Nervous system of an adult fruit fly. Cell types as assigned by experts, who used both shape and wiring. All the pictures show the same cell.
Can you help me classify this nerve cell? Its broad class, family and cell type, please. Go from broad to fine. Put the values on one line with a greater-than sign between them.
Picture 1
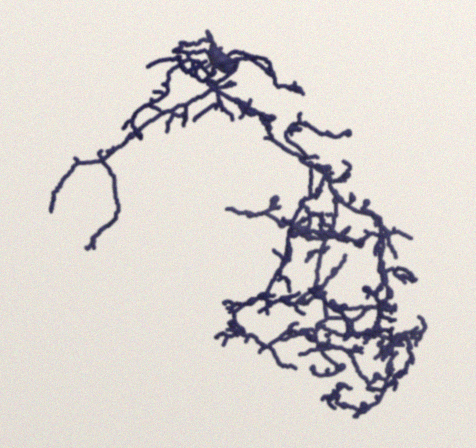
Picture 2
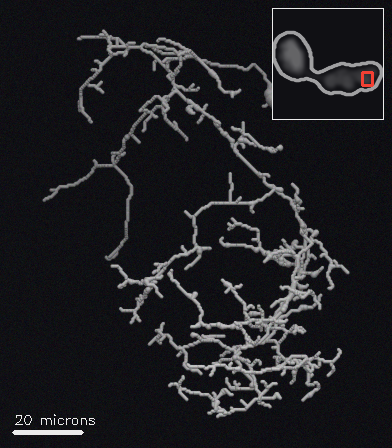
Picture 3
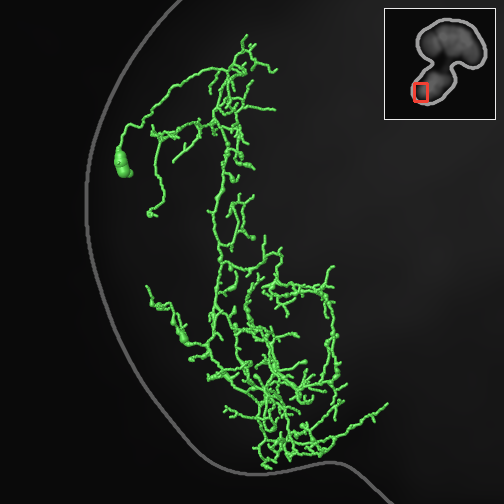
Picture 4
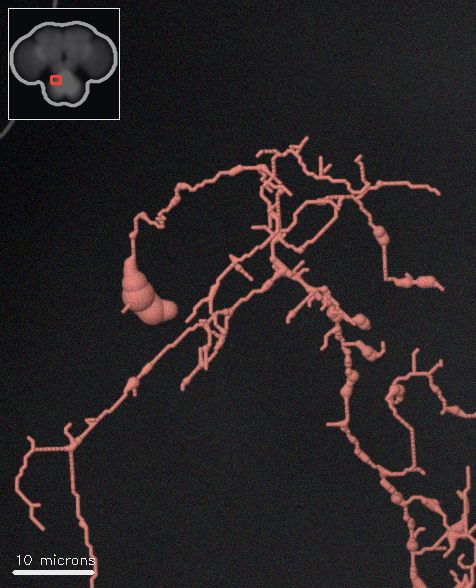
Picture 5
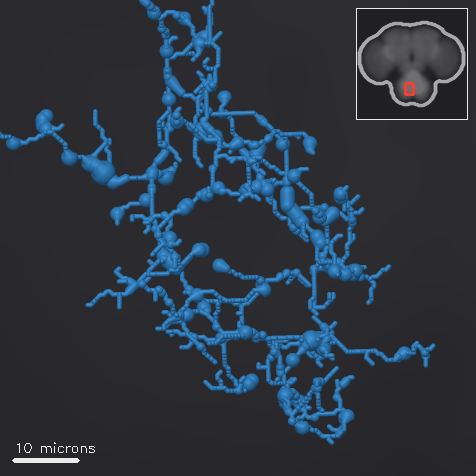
nerve-cord intrinsic neuron > hemilineage 19A > IN19A073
